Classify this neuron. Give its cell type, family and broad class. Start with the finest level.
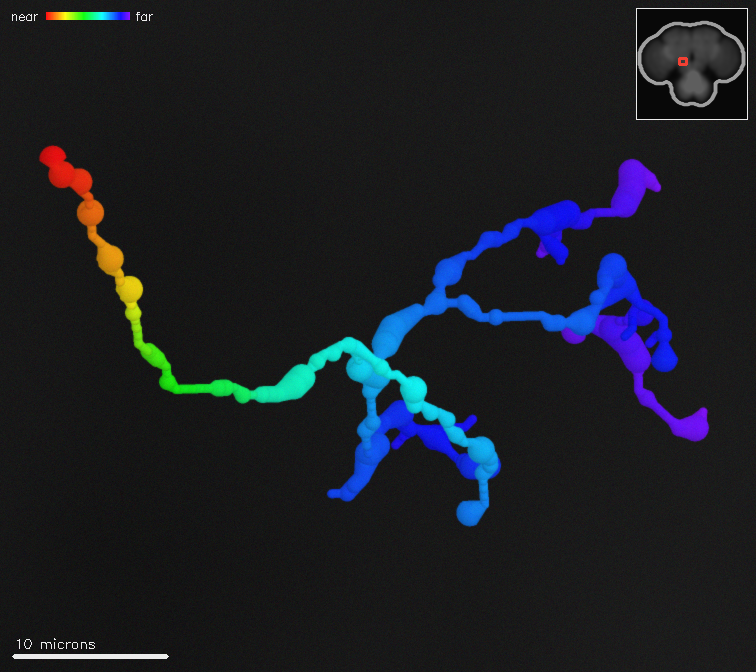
JO-EV5; class mechanosensory; sensory neuron entering the brain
